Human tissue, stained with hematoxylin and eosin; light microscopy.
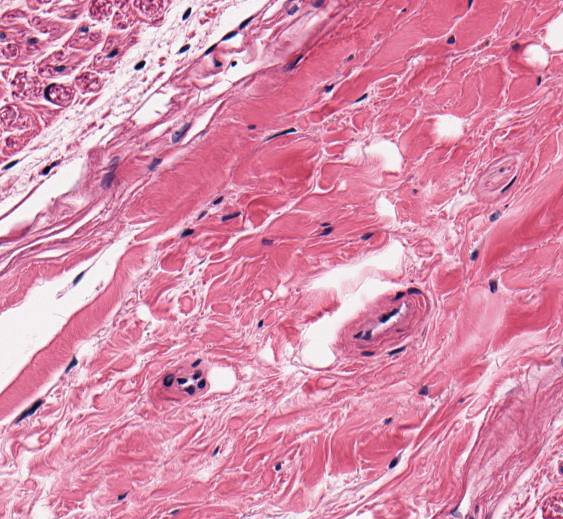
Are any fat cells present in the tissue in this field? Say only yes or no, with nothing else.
No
